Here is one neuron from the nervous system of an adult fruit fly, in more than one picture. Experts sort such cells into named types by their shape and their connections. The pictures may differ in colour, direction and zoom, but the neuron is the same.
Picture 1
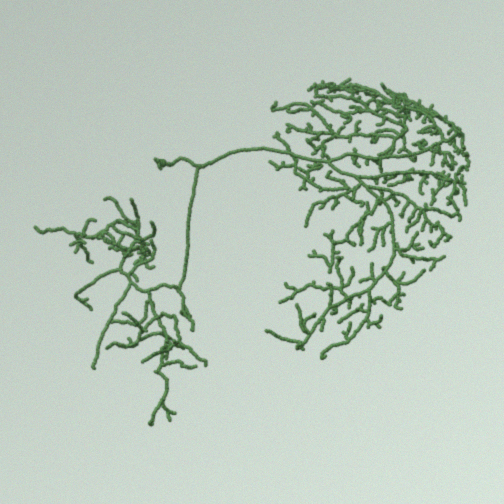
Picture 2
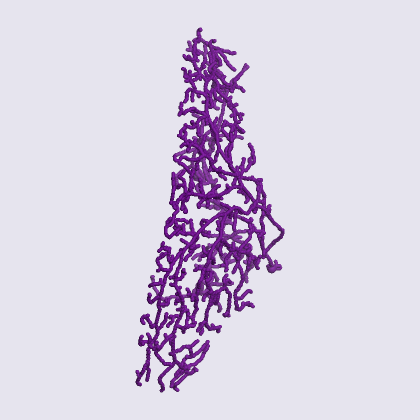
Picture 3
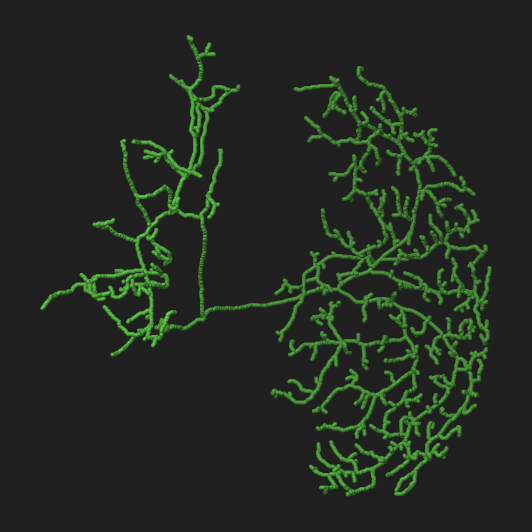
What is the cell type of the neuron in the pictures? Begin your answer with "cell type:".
cell type: MeVP28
